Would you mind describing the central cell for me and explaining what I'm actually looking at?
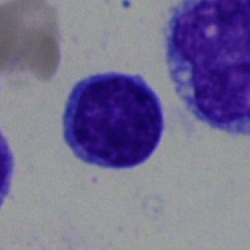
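The cell outline is round and smooth. Nearly all of the cell is taken up by the nucleus, whose chromatin is dense and coarsely clumped. Only a thin, deep blue rim of cytoplasm remains. This cell is a lymphocyte.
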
